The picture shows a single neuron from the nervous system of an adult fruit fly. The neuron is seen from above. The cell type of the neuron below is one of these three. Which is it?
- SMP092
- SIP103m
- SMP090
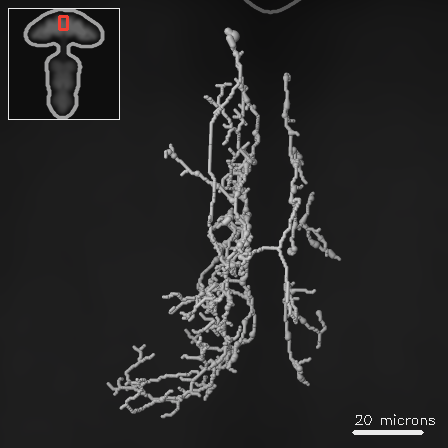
SMP090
